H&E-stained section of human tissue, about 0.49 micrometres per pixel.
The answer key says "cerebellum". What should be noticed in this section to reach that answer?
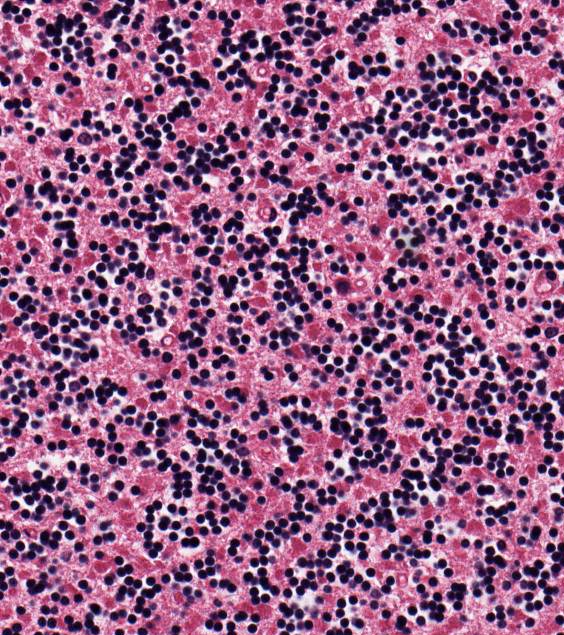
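This is cerebellum, and what fits is the crowd of cells: almost all have small, round, uniformly dark purple nuclei.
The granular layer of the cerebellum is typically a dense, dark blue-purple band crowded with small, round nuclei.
Little or no cytoplasm shows around these nuclei, and irregular pale pink patches without nuclei are scattered among them throughout.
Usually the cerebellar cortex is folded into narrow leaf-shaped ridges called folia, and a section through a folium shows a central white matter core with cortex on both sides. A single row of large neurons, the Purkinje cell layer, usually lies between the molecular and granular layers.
What doesn't fit is that these densely packed cells fill the field evenly, with no layers or separate compartments.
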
